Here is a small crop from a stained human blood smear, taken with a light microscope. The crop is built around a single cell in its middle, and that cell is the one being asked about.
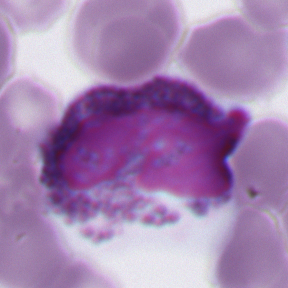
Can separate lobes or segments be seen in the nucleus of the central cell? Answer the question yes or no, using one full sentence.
Yes, the nucleus is formed of separate segments rather than one mass.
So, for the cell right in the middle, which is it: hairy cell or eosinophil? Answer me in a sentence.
This crop has an eosinophil at its centre.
